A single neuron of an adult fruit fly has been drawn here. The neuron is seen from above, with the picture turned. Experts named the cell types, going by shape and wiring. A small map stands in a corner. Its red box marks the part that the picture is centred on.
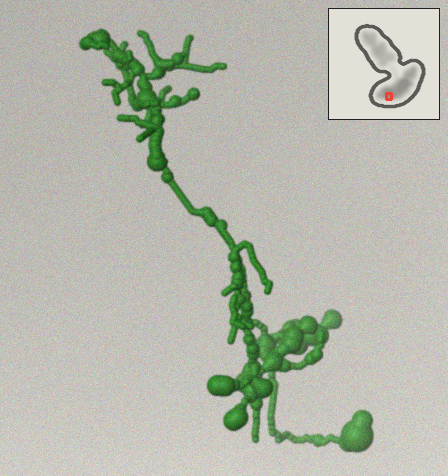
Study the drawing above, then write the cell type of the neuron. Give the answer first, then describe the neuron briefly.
It is of cell type Mi13. It is an optic-lobe intrinsic neuron. It is in the brain and does not reach the nerve cord. The cell body is at the lower right of the picture.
